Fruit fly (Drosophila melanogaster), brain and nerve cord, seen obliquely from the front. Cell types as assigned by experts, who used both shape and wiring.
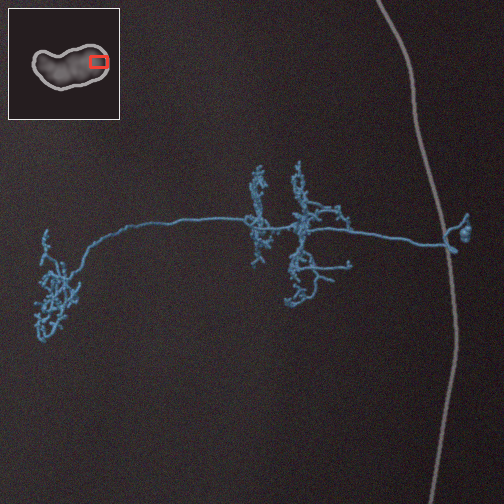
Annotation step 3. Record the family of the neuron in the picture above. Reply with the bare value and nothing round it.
Tm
